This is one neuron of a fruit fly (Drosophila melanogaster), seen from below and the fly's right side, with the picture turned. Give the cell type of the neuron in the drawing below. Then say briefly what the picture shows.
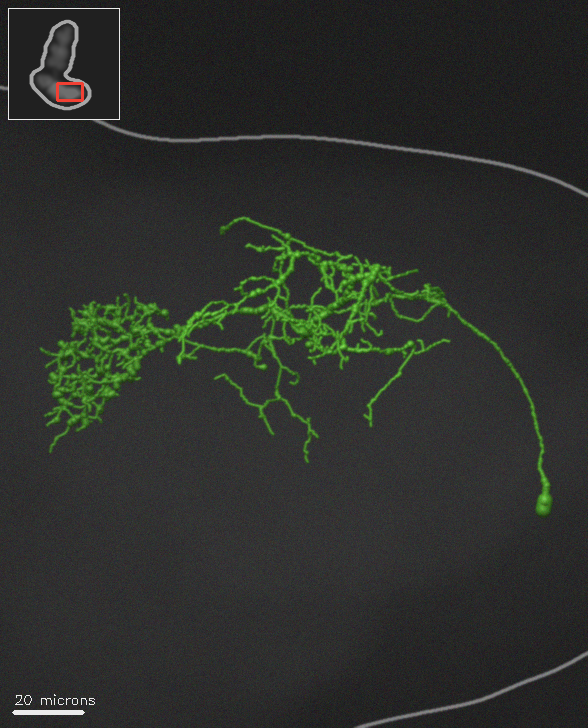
It is of cell type SMP200. This is a central-brain intrinsic neuron. From left to right in the picture it spans about 150 microns. As drawn here it is wider than it is tall.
